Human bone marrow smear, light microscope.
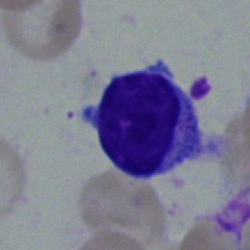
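Lymphocyte at the centre of a stained human bone marrow smear, its cytoplasm stained blue. Notice the small blue blebs projecting from the cell edge at the top and on the left, while the cytoplasm itself holds no clear vacuoles. The small purple fragment just off the upper right is separate from the cell.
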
